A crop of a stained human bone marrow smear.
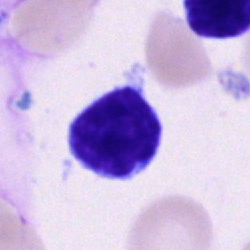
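Lymphocyte, middle cell of a stained human bone marrow smear. Nucleus a single unlobed mass. Chromatin very dark purple, dense. No nucleoli seen. No granules visible.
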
